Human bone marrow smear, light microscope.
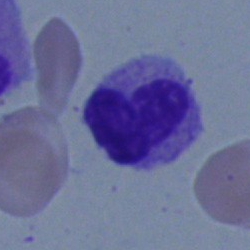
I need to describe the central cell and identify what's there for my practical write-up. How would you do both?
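Its outline is roughly round, with a slightly irregular edge. A deep notch cuts into the upper side of the nucleus, giving it a kidney or heart shape, and the nucleus sits off-centre toward the lower left. The cytoplasm lacks vacuoles. This is a band neutrophil.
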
